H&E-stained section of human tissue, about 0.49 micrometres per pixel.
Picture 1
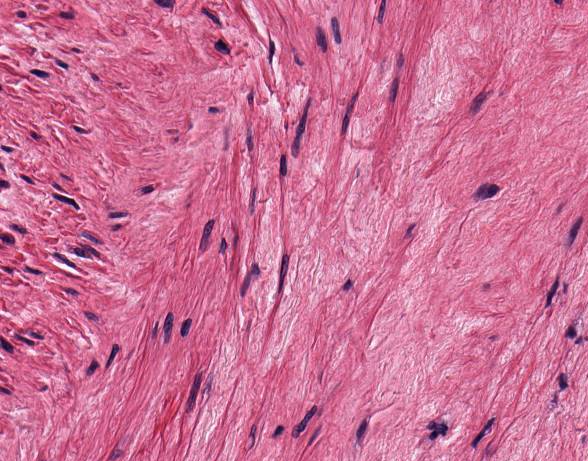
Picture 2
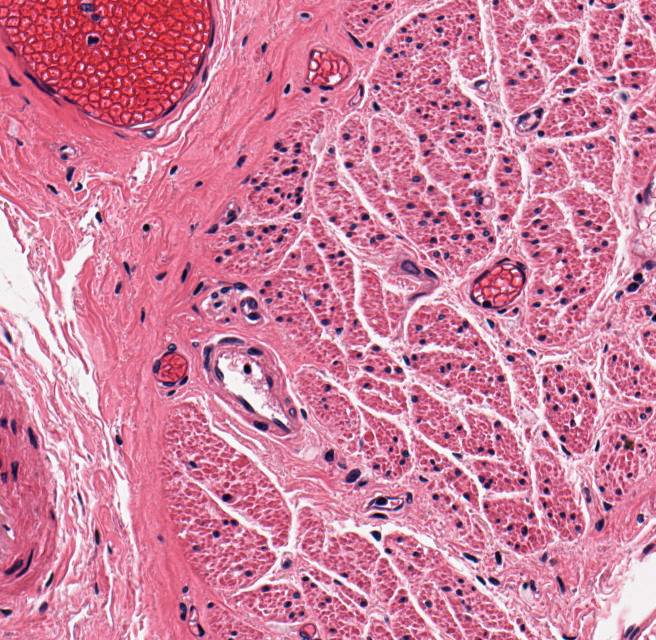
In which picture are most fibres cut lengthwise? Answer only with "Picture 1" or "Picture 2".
Picture 1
